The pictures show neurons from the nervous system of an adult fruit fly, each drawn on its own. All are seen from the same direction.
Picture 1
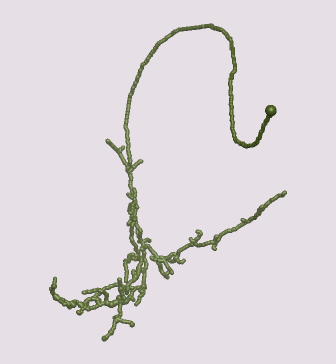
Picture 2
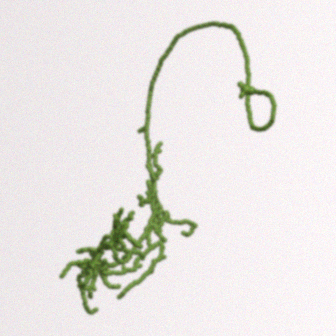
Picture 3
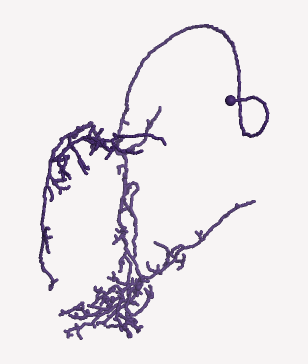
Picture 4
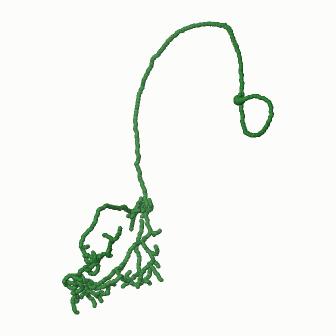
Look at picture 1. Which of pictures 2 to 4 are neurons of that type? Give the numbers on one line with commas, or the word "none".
2, 4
